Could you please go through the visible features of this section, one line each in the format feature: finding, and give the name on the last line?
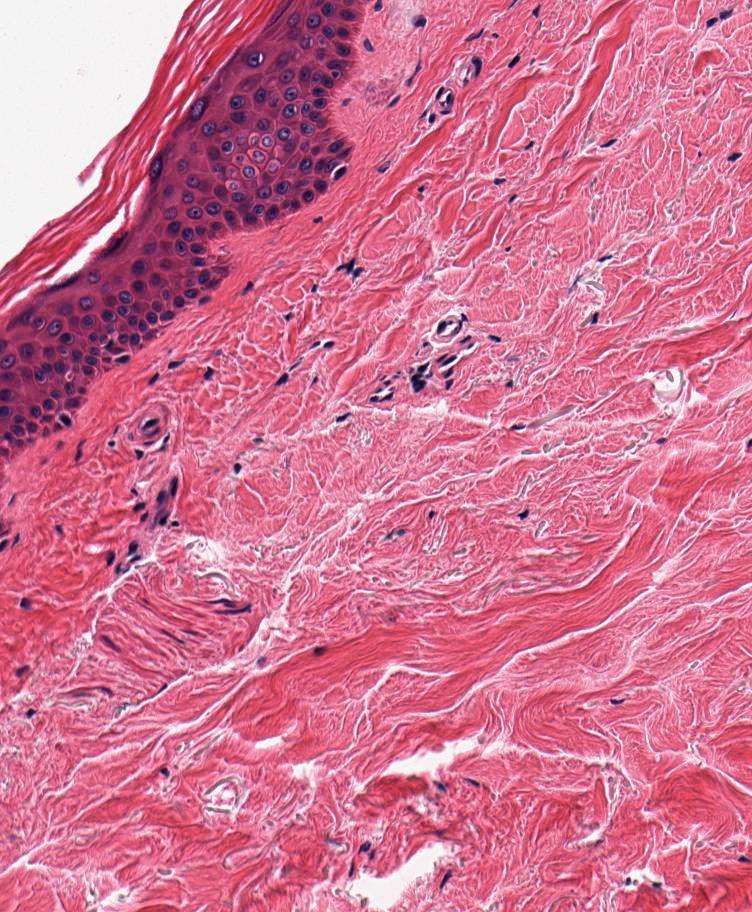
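Epidermis: stratified squamous epithelium, several layers of nucleated keratinocytes
Surface: pink anucleate keratin in thin laminated sheets
Epidermis-dermis junction: fairly flat, no deep rete ridges
Dermal fibroblast nuclei: sparse, dark, thin
Name: skin of the lower leg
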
